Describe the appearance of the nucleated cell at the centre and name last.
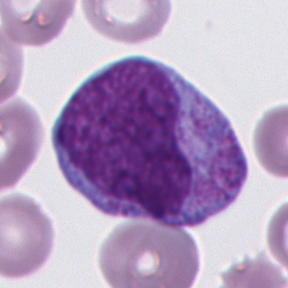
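Looking at the central cell, I see a large nucleus set off-centre toward the left. Fine reddish-purple granules are scattered through the cytoplasm, with a paler zone against the right edge of the nucleus, and I find no vacuoles. This is an atypical promyelocyte.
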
